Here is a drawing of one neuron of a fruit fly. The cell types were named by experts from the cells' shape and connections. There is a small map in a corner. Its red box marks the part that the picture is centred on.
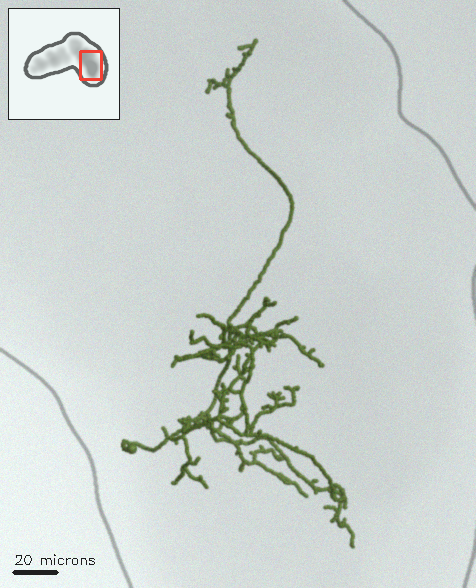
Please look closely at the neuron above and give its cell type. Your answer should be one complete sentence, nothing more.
Within the cell type SMP717m sits this neuron.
